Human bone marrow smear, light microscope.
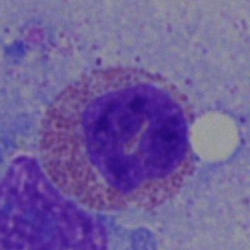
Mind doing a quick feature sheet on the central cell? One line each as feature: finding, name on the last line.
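Contour: roughly round, I'd say
Chromatin: deep purple, with darker clumped patches
Granules: filling the cytoplasm all round the nucleus, little clear background left
Vacuoles: none clear that I can see
Verdict: eosinophil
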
